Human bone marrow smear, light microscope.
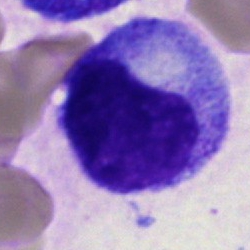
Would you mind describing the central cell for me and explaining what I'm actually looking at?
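Outline first: roughly round, with a smooth border. Next, the nucleus: kidney-shaped, its notch facing the upper right, and set off-centre so that it fills the left and lower part of the cell. Then the cytoplasm: a pale, clear zone lies beside the nuclear notch. Conclusion: metamyelocyte.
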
